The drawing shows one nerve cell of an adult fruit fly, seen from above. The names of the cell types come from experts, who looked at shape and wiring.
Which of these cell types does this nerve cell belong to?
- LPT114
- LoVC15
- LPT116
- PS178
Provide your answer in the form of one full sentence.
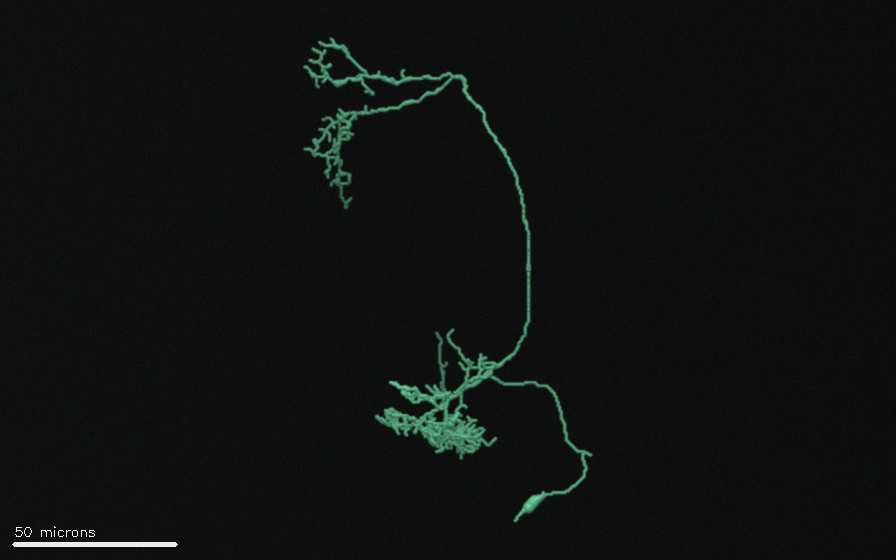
This nerve cell is classified under the cell type PS178.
